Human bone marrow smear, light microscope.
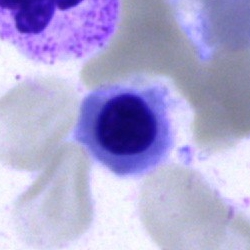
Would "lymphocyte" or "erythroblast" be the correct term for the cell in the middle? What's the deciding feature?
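Erythroblast, rather than lymphocyte, is the name for this cell. Its nuclear chromatin is dense and stains very dark purple.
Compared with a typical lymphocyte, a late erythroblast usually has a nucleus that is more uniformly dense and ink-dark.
No nucleoli are visible, a moderate rim of blue cytoplasm surrounds the nucleus, and the outline is irregular and somewhat angular rather than smoothly round.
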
